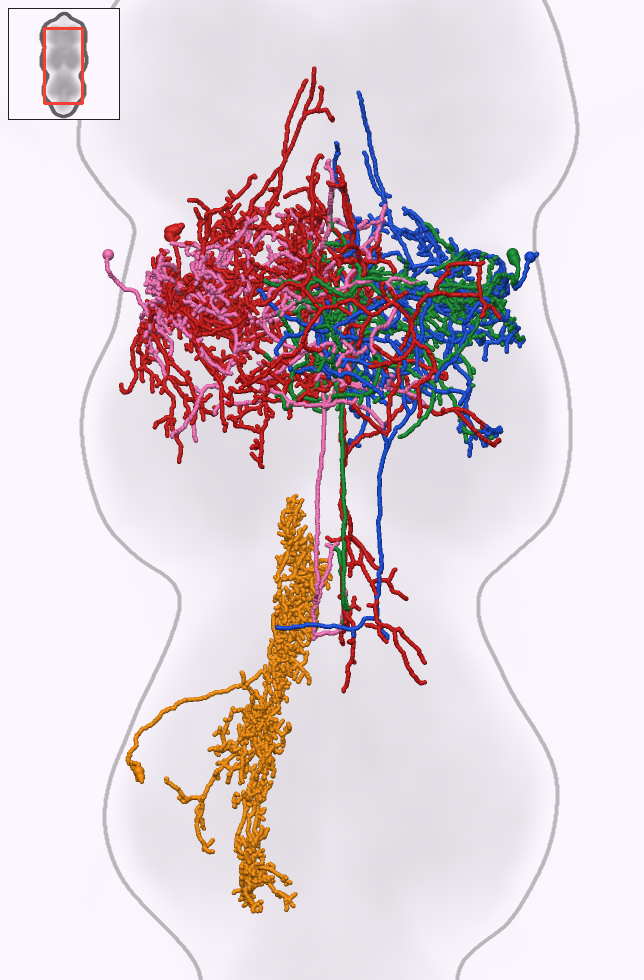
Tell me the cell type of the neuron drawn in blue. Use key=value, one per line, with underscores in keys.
cell_type=IN17A029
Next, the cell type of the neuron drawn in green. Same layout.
cell_type=IN17A032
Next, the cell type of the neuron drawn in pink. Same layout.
cell_type=IN17A030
